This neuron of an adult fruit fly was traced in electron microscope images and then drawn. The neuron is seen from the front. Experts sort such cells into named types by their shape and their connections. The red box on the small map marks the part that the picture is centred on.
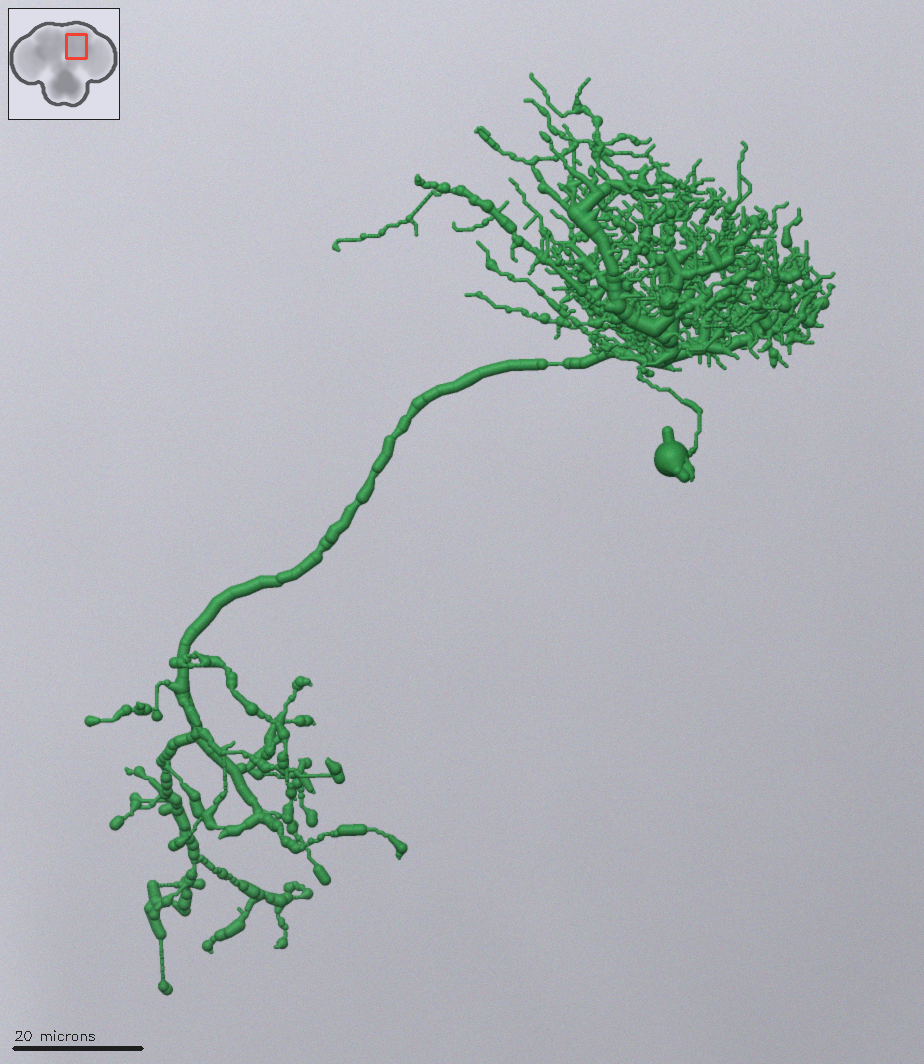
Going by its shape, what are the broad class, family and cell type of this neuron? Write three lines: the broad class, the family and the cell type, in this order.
central-brain intrinsic neuron
hemilineage AOTUv3_dorsal
AOTU025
